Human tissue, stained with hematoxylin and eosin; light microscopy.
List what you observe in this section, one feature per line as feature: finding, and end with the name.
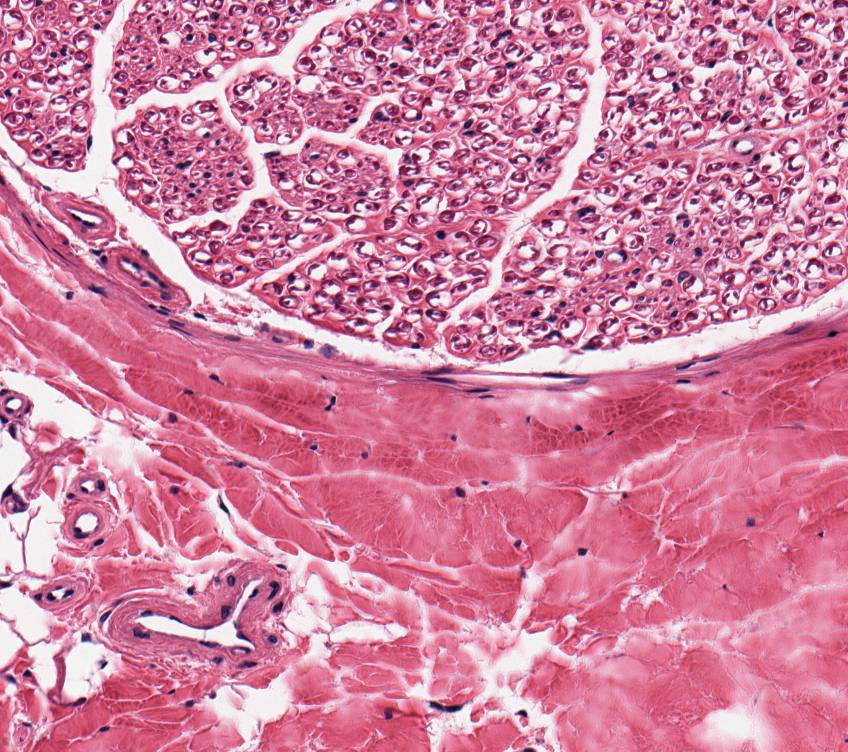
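Fascicle: large, rounded nerve fascicle filling the upper half
Clefts: branching, white, splitting the fascicle into irregular fibre groups
Lower fibres: broad, pink, in bundles, running roughly side to side along the curve of the fascicle's lower border
Nuclei: sparse, small, dark, among the lower pink fibres
Name: tibial nerve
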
